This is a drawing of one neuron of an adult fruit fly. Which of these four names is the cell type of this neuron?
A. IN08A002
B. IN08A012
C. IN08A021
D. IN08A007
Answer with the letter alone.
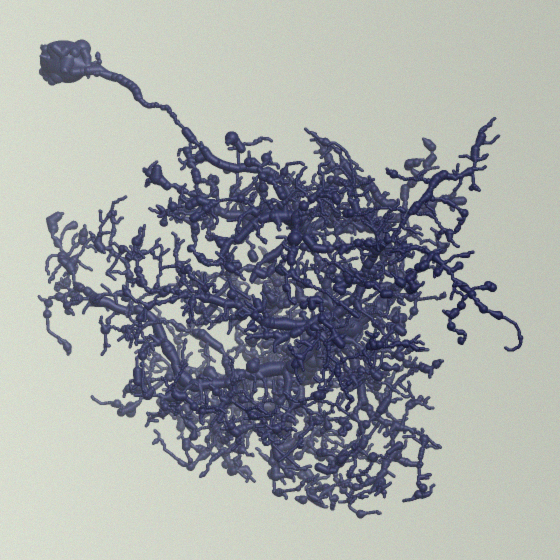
A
